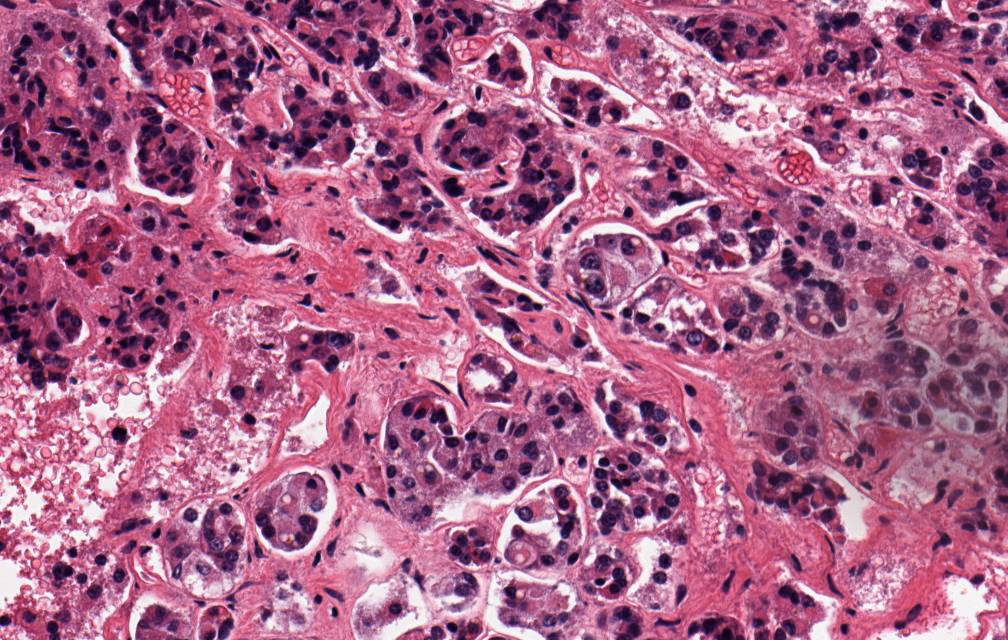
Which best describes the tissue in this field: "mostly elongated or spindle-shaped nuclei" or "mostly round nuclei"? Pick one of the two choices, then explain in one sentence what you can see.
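Mostly round nuclei. The nest cells have round, darkly staining nuclei.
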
